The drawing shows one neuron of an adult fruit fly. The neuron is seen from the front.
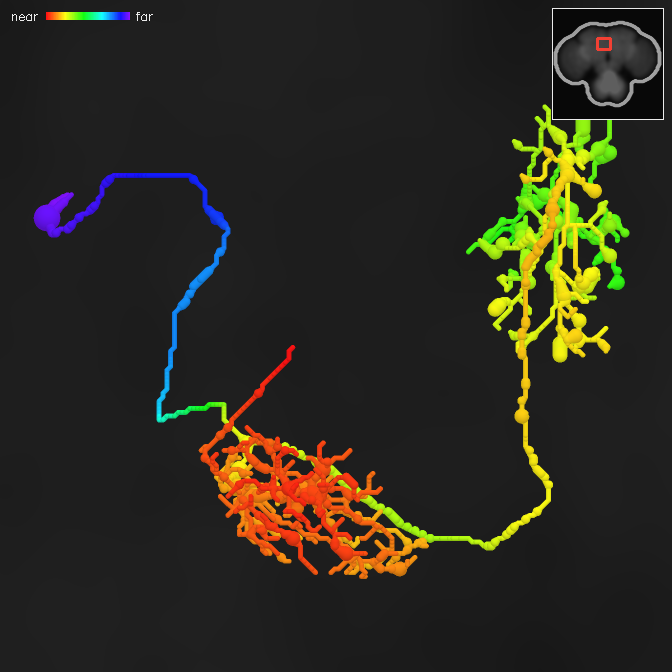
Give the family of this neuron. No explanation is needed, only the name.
class CX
